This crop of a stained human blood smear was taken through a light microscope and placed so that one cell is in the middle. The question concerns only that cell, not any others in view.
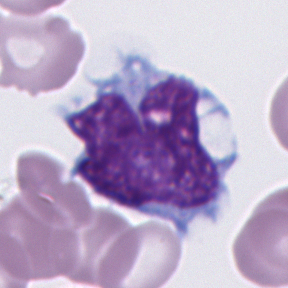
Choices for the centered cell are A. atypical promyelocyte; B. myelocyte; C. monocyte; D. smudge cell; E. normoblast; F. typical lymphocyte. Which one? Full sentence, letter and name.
What sits in the middle of the crop is a monocyte, and option C is correct.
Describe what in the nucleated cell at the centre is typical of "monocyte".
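First, the vacuoles: clear ones lie in the cytoplasm on the right side of the cell, in keeping with a monocyte.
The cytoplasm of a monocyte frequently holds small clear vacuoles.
Next, the cytoplasm is pale blue. Then the nucleus: a deep cleft cuts into it from the top. Last, the outline of the cell is irregular and ragged.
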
